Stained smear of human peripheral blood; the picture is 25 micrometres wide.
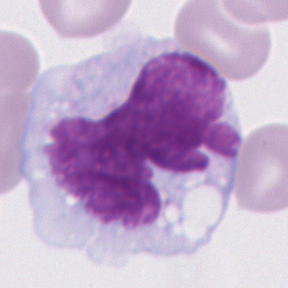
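Monocyte in a stained smear of human peripheral blood. Its outline is irregular with a slightly wavy edge, and its chromatin is fine, lacy and strand-like rather than in coarse dense clumps. Abundant pale grey-blue cytoplasm holds a cluster of clear vacuoles at the lower right.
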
